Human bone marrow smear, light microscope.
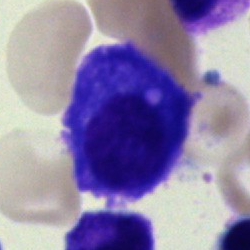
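Plasma cell, stained bone marrow smear. Deep blue cytoplasm forms its widest rim toward the upper left, and the nucleus lies toward the lower right. A small pale round spot sits near the top of the nucleus. Small blebs project from the left and lower edges.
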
